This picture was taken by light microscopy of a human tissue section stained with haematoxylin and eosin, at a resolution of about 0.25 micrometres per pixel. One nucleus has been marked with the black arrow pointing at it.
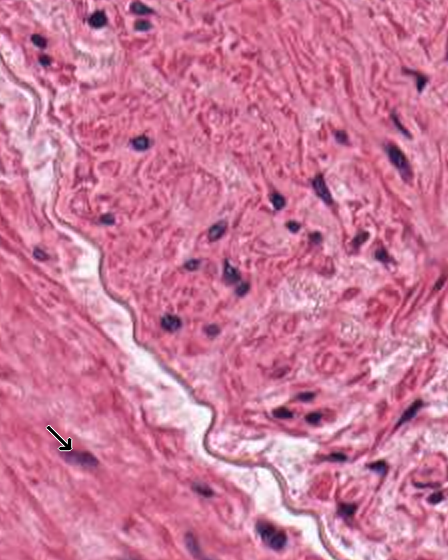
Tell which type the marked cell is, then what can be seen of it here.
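The marked nucleus belongs to a smooth muscle cell. The nucleus is elongated and spindle-shaped, its long axis running diagonally in the same direction as the pink fibres around it. Its cytoplasm is pink and blends into the surrounding pink fibrous tissue, with no clear cell outline visible. The cell lies in the dense pink layer on the lower-left side of the wavy pale band, where nuclei are sparser than in the tissue across the band.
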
